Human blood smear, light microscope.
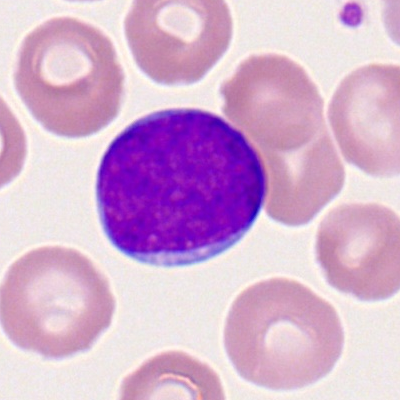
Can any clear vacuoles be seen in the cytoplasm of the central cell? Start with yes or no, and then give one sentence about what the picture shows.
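No. No vacuoles are seen in the cell.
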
